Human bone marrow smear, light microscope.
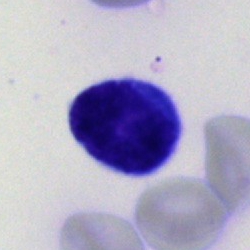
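Lymphocyte, the cell in the middle: the outline is round to oval, smooth-edged, with no surface projections. Cytoplasm is very scant, at most a barely visible thin rim around the nucleus. The chromatin looks dense and dark purple, condensed rather than fine. I see no granules anywhere in the cell.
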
